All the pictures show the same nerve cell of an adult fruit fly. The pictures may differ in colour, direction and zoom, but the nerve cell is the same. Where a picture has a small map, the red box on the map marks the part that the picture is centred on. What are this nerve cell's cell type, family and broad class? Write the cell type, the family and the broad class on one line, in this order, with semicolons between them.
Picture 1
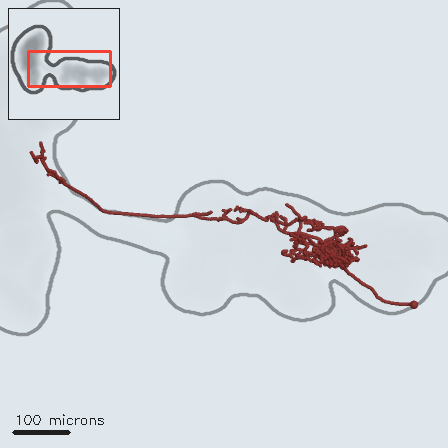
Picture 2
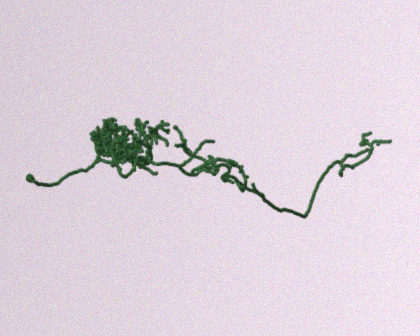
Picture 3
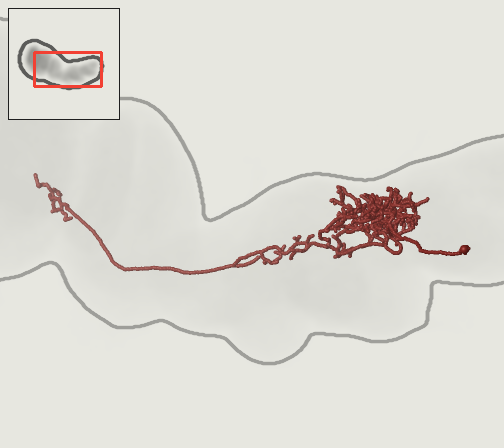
AN07B032; hemilineage 07B; ascending neuron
